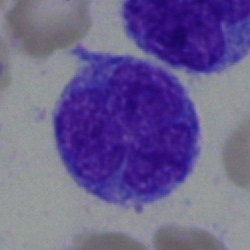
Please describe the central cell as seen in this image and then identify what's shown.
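See how the nucleus takes up almost the whole cell, with just a thin blue rim of cytoplasm around it? There's a narrow cleft running up into it from its lower edge, and a small pointed tag sticking out from the upper left edge of the cell. It's a blast.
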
